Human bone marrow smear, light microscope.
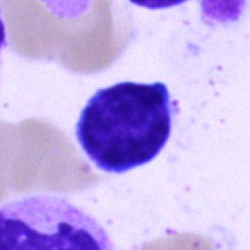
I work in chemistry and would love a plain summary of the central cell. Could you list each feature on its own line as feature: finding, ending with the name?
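Contour: small rounded bulge at the upper right
Cytoplasm: almost none visible
Nucleus: dark, filling nearly the whole cell
Chromatin: dense, dark purple, coarse and mottled
Granules: none seen
Cell type: lymphocyte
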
